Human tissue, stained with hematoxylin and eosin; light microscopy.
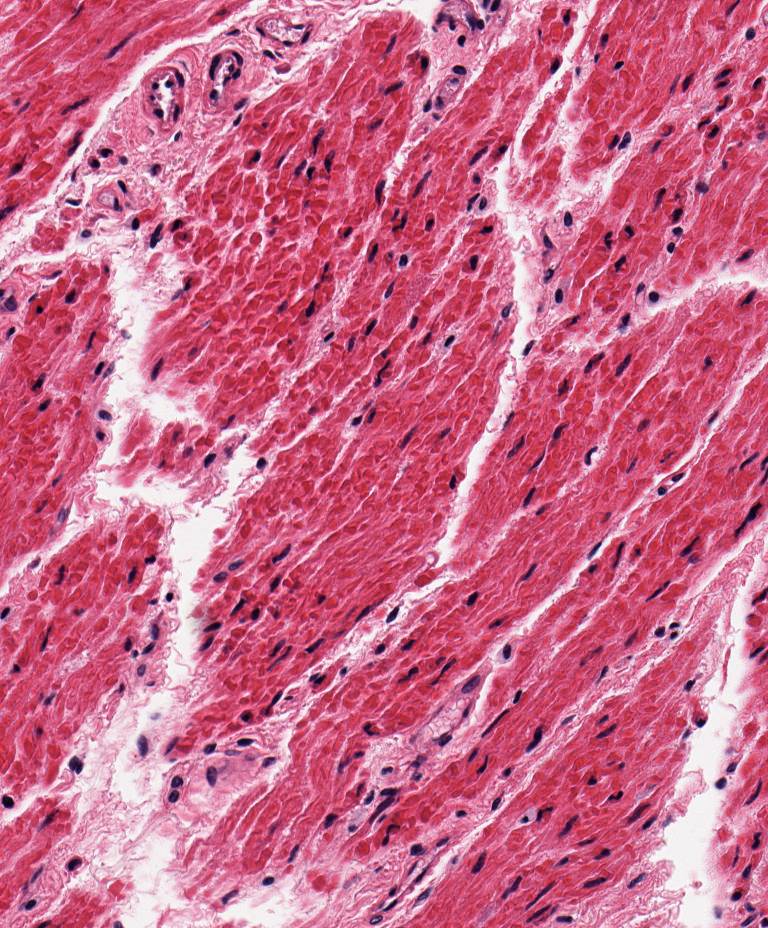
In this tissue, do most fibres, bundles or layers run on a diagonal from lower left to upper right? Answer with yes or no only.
Yes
